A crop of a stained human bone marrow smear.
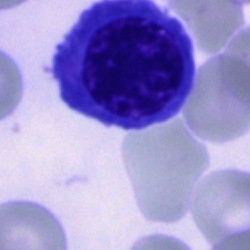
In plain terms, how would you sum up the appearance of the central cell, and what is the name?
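Starting with the outline, it is roughly round but slightly irregular and bumpy on the left side. Moving to the nucleus, it sits off-centre toward the right of the cell. Its chromatin is dark and clumped, with small lighter purple patches. The cytoplasm shows no visible granules. The cell is an erythroblast.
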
